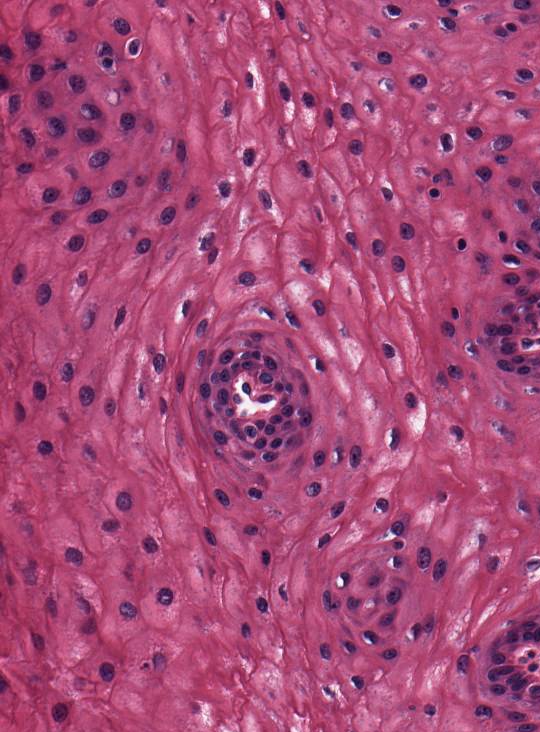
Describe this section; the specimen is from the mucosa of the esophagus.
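At the core of the central whorl, the cells are smaller and their nuclei more crowded than in the cells around them. Surrounding this whorl, flattened, elongated cells curve in a swirling pattern. The squamous cells are polygonal, with abundant pink cytoplasm. In the upper left of the field, distinct pink borders separate neighbouring cells.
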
